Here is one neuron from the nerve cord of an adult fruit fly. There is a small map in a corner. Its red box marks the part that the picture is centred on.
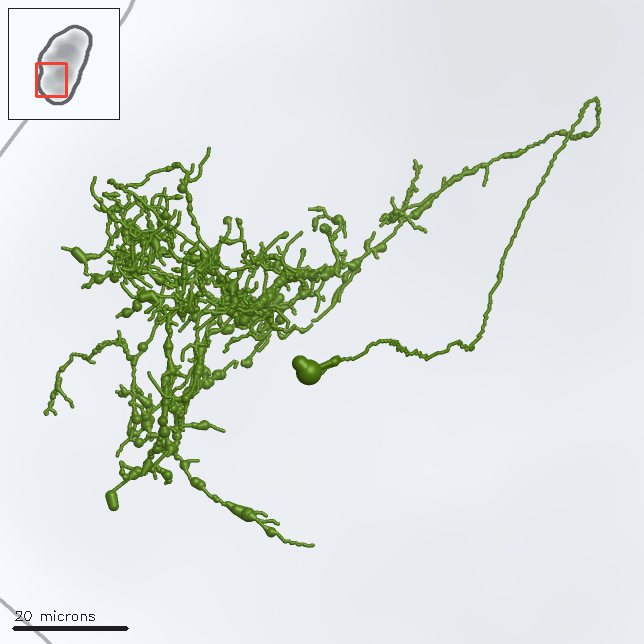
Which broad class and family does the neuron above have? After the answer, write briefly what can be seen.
This is a nerve-cord intrinsic neuron. Its family is hemilineage 12B. From left to right in the picture it spans about 100 microns. In this view it is about as wide as it is tall.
